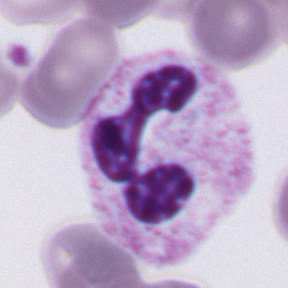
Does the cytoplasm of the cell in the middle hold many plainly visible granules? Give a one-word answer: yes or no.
Yes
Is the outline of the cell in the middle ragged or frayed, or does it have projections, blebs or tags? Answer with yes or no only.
No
